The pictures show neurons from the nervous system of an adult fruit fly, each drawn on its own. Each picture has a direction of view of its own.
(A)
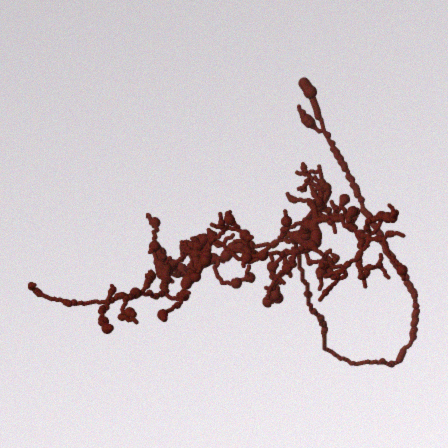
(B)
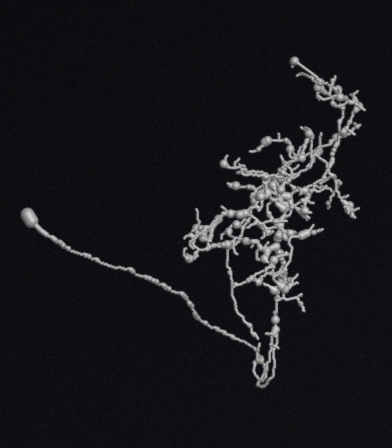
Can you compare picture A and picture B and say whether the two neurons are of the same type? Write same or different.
different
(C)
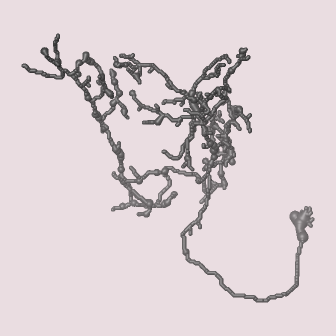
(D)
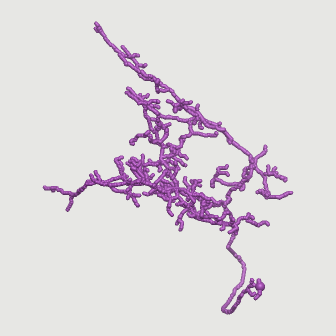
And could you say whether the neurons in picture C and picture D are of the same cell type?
same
